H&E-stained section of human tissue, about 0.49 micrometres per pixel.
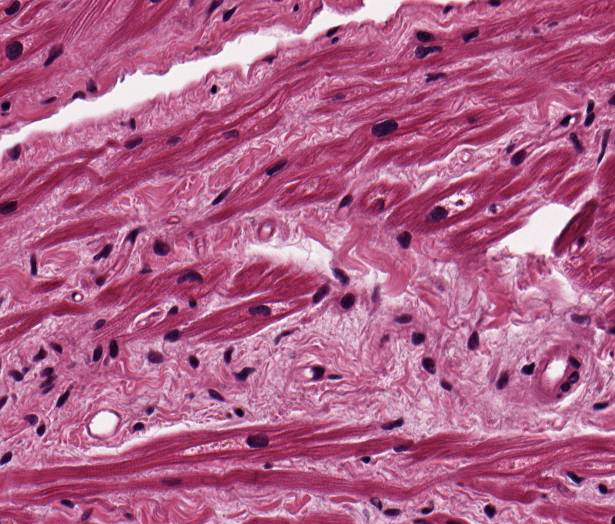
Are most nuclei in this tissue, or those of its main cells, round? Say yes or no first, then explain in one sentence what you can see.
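No. The nuclei within the muscle bundles are elongated and dark, lying along the length of the cells.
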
